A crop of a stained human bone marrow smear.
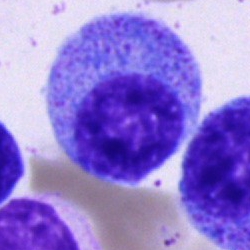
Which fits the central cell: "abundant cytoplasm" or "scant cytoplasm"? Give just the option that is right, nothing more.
Abundant cytoplasm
